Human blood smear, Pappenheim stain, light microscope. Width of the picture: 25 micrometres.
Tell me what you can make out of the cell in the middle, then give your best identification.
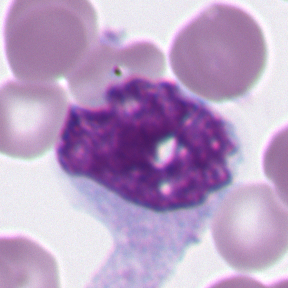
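Let me see: the nucleus has an irregular, lumpy, indented outline. To the right of its centre there are small pale holes. Most of the cytoplasm lies below the nucleus, and it is a pale greyish lilac. This one is a monocyte.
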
